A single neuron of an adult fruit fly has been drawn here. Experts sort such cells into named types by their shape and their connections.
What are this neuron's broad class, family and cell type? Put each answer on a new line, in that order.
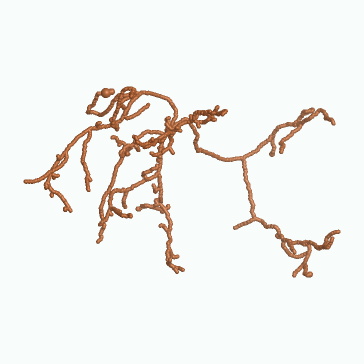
nerve-cord intrinsic neuron
hemilineage 14A
IN14A030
